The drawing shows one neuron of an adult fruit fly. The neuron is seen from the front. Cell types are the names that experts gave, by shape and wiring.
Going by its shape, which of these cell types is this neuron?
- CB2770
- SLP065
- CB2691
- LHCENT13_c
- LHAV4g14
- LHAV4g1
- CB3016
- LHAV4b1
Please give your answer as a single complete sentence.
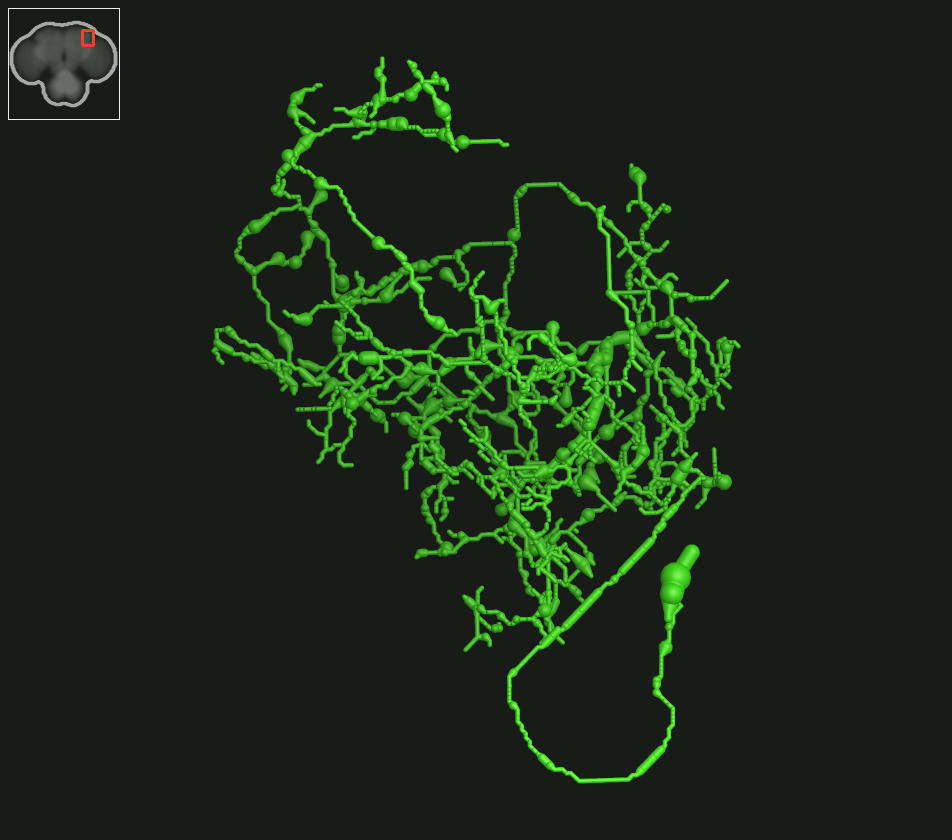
The neuron is of cell type LHAV4g14.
